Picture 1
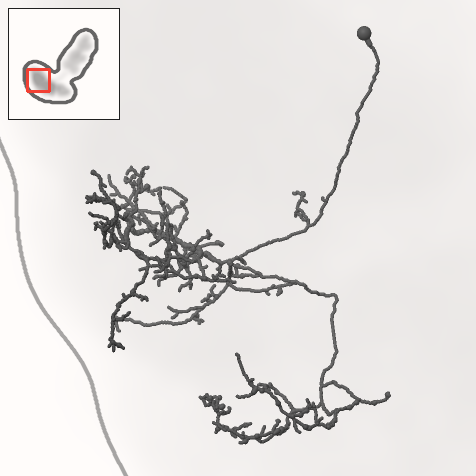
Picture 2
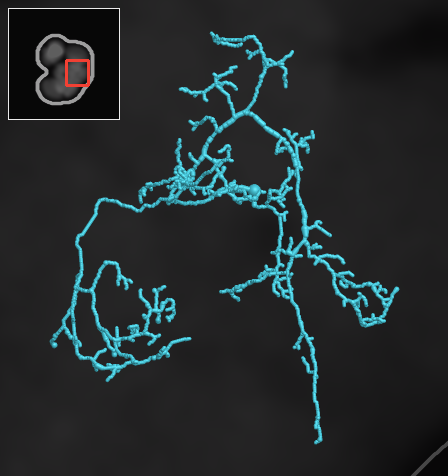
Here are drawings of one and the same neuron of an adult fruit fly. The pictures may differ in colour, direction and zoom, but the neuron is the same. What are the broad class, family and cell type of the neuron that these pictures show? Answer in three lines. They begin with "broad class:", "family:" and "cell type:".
broad class: central-brain intrinsic neuron
family: hemilineage SMPpv2_ventral
cell type: AVLP705m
